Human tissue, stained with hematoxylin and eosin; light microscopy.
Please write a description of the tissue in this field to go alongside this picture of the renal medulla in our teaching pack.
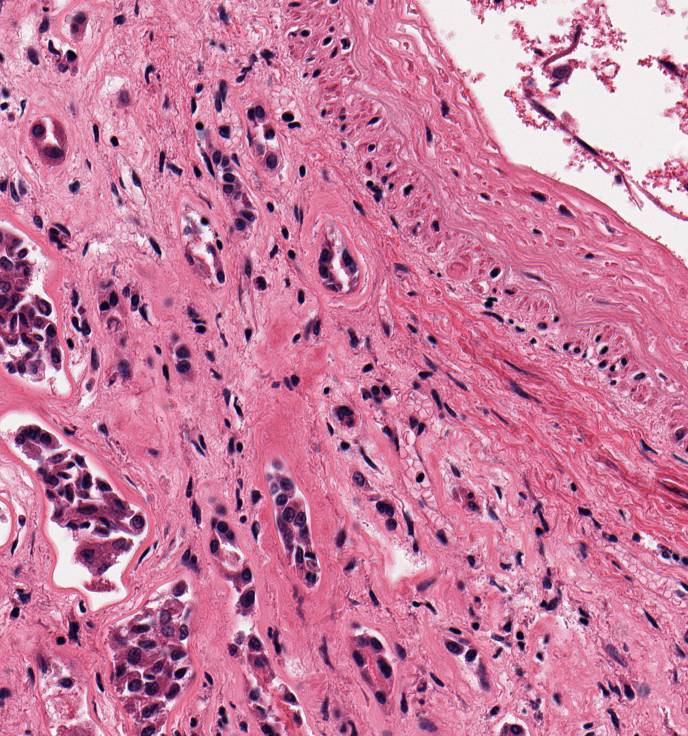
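Clusters of crowded cells with dark nuclei are located chiefly along the left side and lower left, set within fibrous stroma. Their nuclei are dark and vary noticeably in size. Towards the upper right edge, pink collagen fibres run parallel to the free tissue surface. Many nuclei scattered through the stroma are elongated and spindle-shaped.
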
